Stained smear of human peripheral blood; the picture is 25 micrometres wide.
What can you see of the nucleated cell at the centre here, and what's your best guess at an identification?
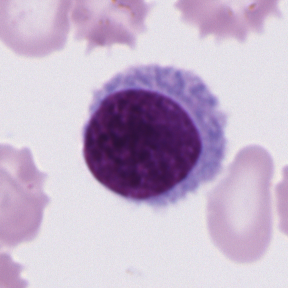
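Start with the whole cell: its outline is roughly round. Now look closely at that edge, which is finely irregular and fuzzy rather than sharp. Moving inward, the nuclear edge is smooth, without any notch or lobe. You won't find a distinct nucleolus inside it. This is a hairy cell.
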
